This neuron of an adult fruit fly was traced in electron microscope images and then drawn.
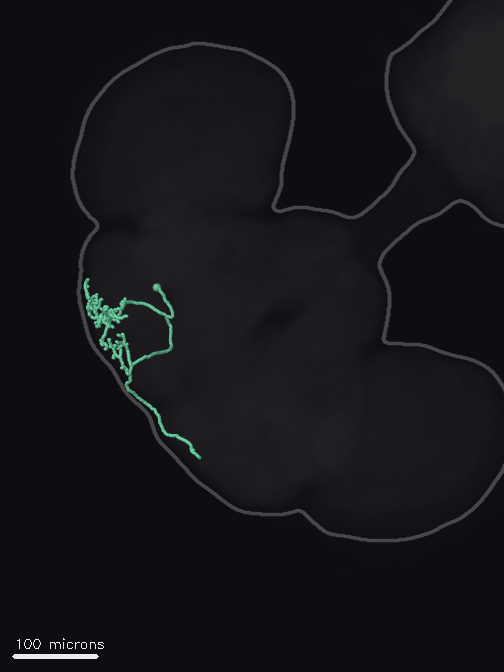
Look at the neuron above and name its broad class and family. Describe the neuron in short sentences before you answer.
From top to bottom in the picture it spans about 200 microns. As drawn here it is taller than it is wide. This is a central-brain intrinsic neuron. Its family is hemilineage CREl1.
